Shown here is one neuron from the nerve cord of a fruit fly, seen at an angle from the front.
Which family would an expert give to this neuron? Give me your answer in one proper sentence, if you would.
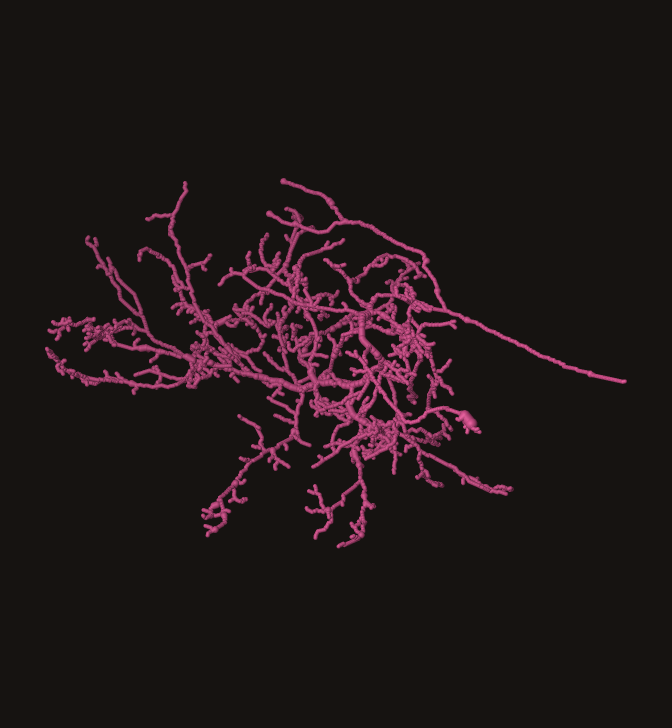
The family assigned to this neuron is hemilineage 08B.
